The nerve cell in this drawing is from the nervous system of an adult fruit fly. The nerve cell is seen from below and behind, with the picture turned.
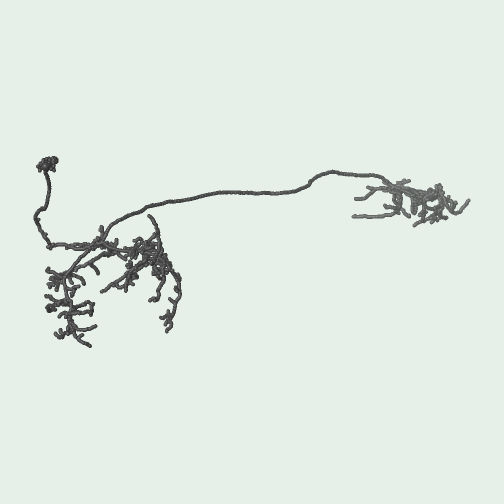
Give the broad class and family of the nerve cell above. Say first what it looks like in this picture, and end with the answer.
Dozens of branch ends can be seen. As drawn here it is wider than it is tall. Its broad class is ascending neuron. The family is hemilineage 12B.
